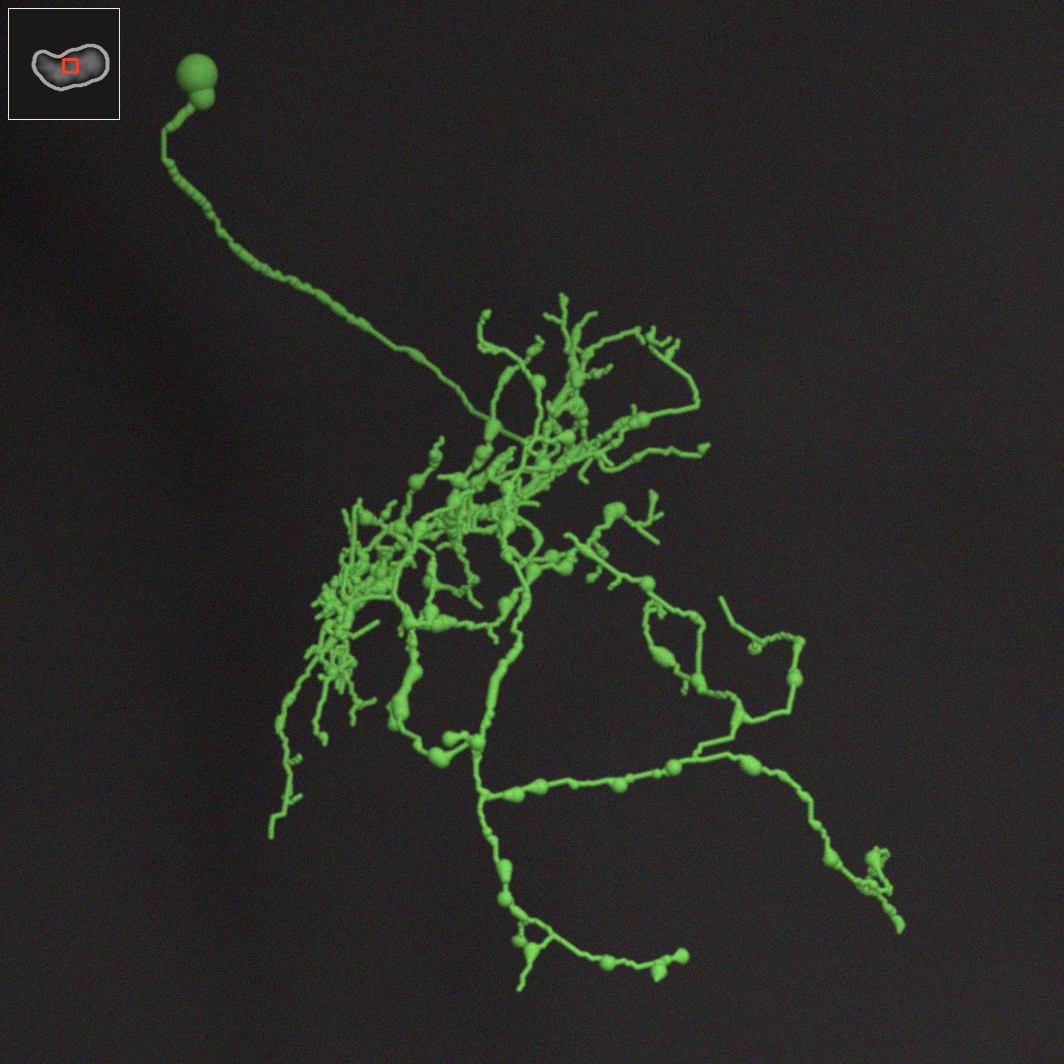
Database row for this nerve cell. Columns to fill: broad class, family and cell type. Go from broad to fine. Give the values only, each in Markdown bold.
**central-brain intrinsic neuron**, **hemilineage VLPp&l1_anterior**, **AVLP469**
